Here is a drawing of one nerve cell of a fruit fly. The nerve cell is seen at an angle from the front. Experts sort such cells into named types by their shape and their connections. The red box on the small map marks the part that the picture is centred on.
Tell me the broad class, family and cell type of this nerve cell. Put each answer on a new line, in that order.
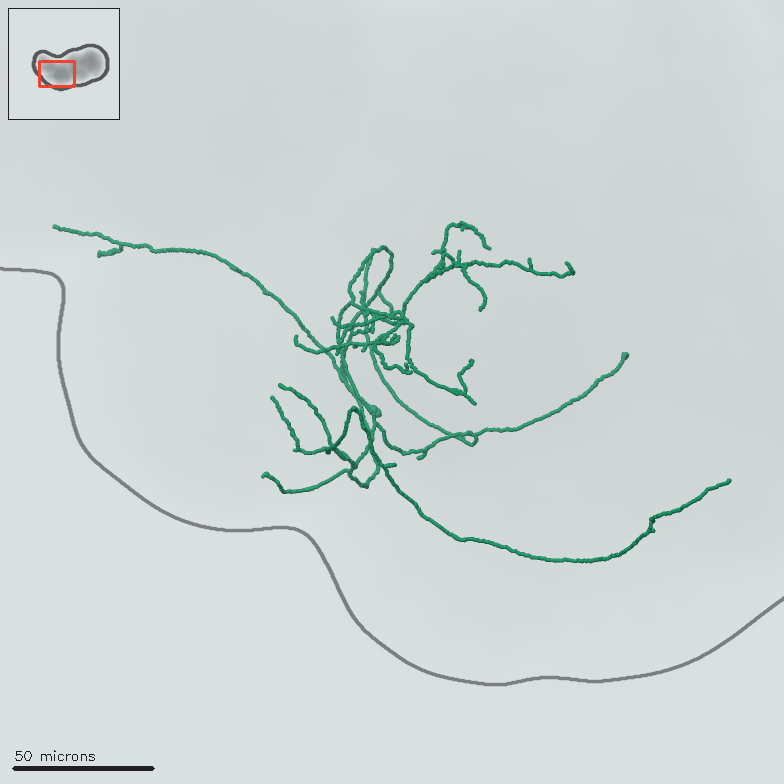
nerve-cord intrinsic neuron
hemilineage 12B
IN12B044_d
